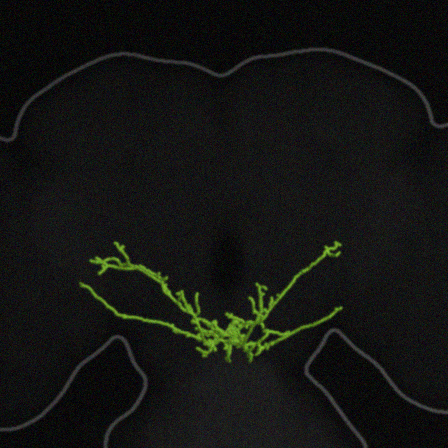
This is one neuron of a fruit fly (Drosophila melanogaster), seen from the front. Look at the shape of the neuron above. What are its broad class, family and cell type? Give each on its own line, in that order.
central-brain intrinsic neuron
hemilineage LB0
GNG296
